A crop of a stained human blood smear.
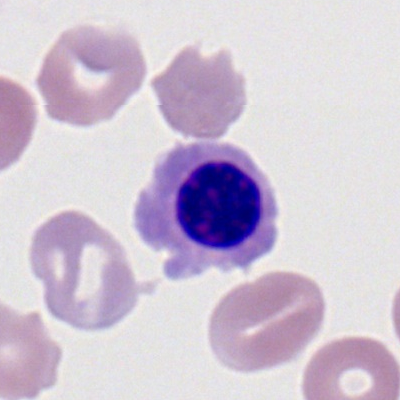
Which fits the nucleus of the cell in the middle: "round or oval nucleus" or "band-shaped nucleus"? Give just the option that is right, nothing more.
Round or oval nucleus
